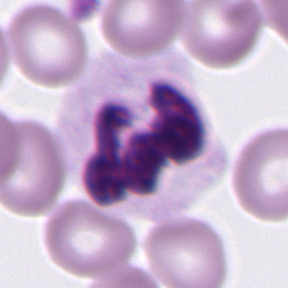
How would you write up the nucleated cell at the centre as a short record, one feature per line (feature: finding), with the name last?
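Nucleus: several lobes, joined in a chain
Chromatin: dark purple, coarsely clumped
Cytoplasm: pale pinkish-lilac, all the way round the nucleus
Granules: just fine, faint lilac ones
Name: segmented neutrophil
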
